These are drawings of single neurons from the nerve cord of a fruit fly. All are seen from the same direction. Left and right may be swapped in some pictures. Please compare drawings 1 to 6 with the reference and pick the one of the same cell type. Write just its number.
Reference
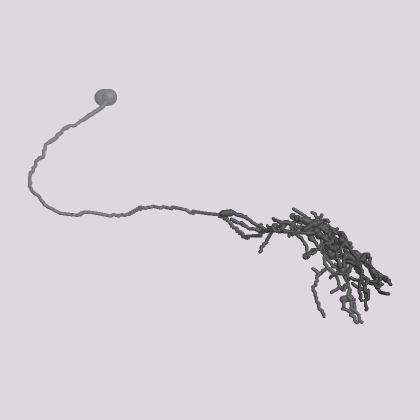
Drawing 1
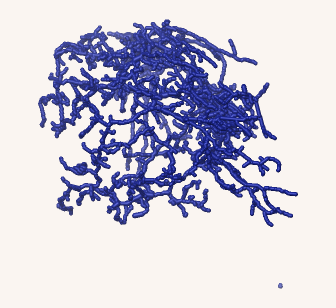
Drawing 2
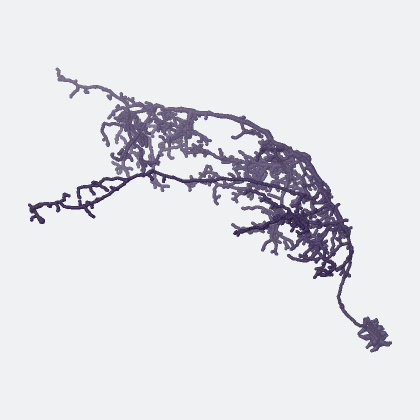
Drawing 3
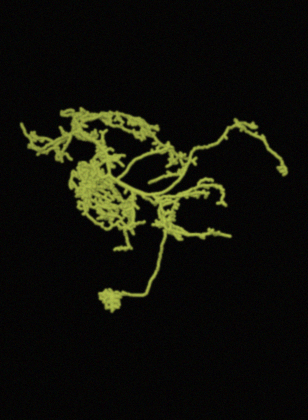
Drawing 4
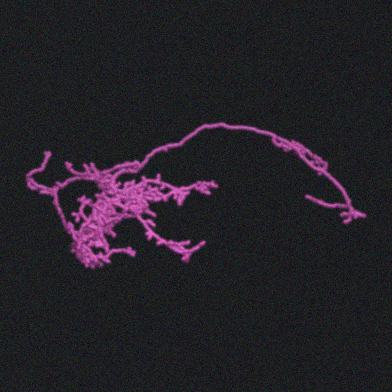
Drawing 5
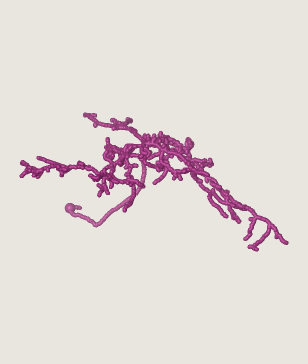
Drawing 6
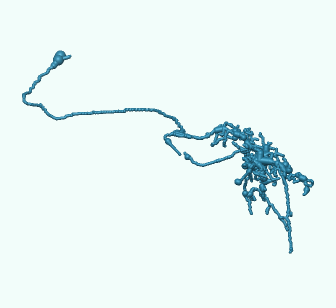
6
